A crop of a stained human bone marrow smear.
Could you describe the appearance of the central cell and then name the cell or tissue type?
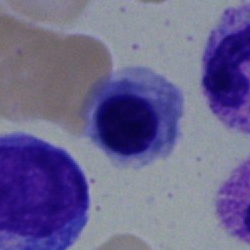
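Nucleus: no nucleoli visible. Cytoplasm blue, a rim wider on the right than the left, no visible granules. Outline irregular, small bumps along the right edge. Conclusion: erythroblast.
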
